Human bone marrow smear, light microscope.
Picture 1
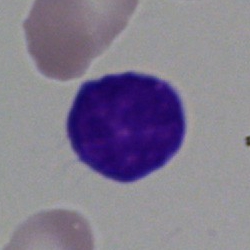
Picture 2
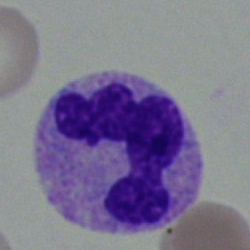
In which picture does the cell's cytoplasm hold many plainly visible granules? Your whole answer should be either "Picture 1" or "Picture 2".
Picture 2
